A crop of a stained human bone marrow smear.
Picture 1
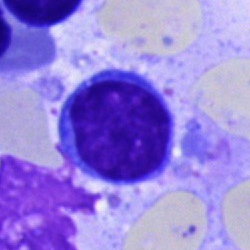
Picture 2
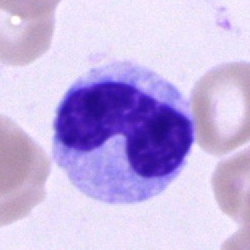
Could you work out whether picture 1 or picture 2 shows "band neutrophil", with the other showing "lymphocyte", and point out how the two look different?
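Let's take them in turn: picture 1 is a lymphocyte, and picture 2 is a band neutrophil. Start with the lymphocyte and notice its smooth, round outline and the scant rim of deep blue cytoplasm, widest on the left side. That cytoplasm holds no granules and no vacuoles.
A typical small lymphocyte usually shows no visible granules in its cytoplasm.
Now turn to the band neutrophil, where the nucleus is horseshoe-shaped with its notch opening downward and no nucleoli visible.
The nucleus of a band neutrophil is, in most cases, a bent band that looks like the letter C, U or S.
Its cytoplasm is pale lilac, quite unlike the deep blue rim of the lymphocyte. Red cells lie close to it on both the left and right, and that picture is slightly soft in focus, so take your time with it.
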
